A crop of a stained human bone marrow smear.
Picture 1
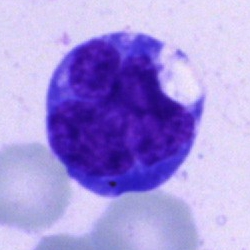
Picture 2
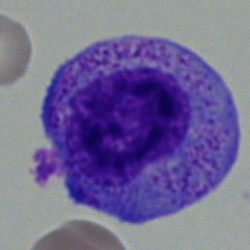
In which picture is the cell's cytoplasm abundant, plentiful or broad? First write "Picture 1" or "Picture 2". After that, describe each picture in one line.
Picture 2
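In picture 1: The cytoplasm forms only a narrow rim around the nucleus.
In picture 2: The cytoplasm forms a broad rim around the nucleus.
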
